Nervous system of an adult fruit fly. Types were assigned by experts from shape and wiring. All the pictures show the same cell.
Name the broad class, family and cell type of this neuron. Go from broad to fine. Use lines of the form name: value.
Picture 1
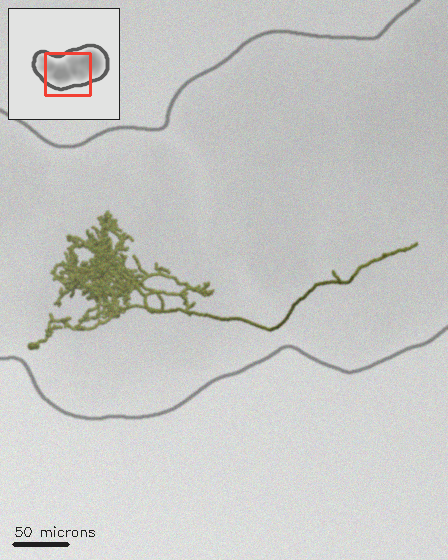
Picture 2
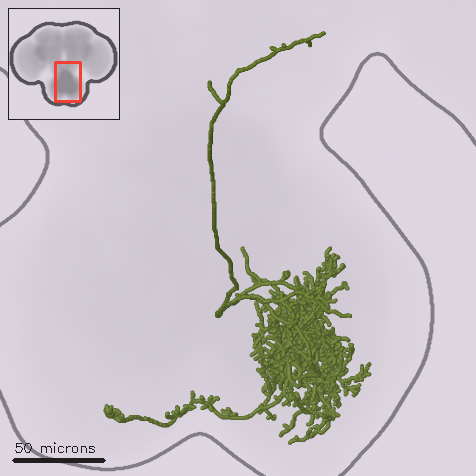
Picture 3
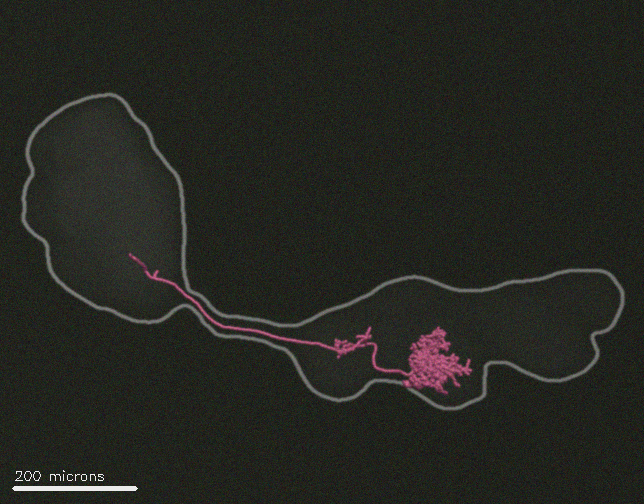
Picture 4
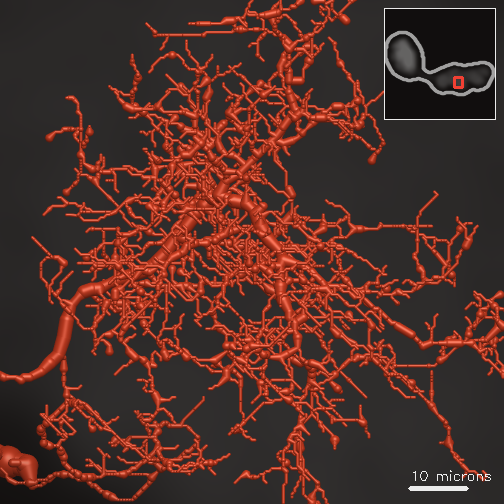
broad class: ascending neuron
family: hemilineage 14A
cell type: AN14A003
